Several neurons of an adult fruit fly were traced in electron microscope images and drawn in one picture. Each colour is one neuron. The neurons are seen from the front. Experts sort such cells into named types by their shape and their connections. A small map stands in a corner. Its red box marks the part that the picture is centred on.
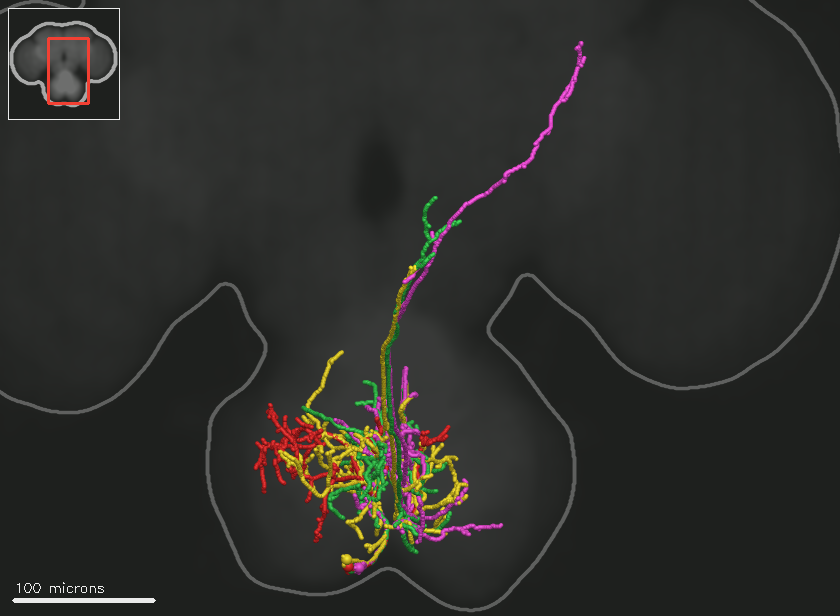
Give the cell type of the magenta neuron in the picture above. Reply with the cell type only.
AN05B050_b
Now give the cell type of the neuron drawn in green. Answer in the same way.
AN05B050_a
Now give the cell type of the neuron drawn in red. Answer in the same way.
IN05B064_b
